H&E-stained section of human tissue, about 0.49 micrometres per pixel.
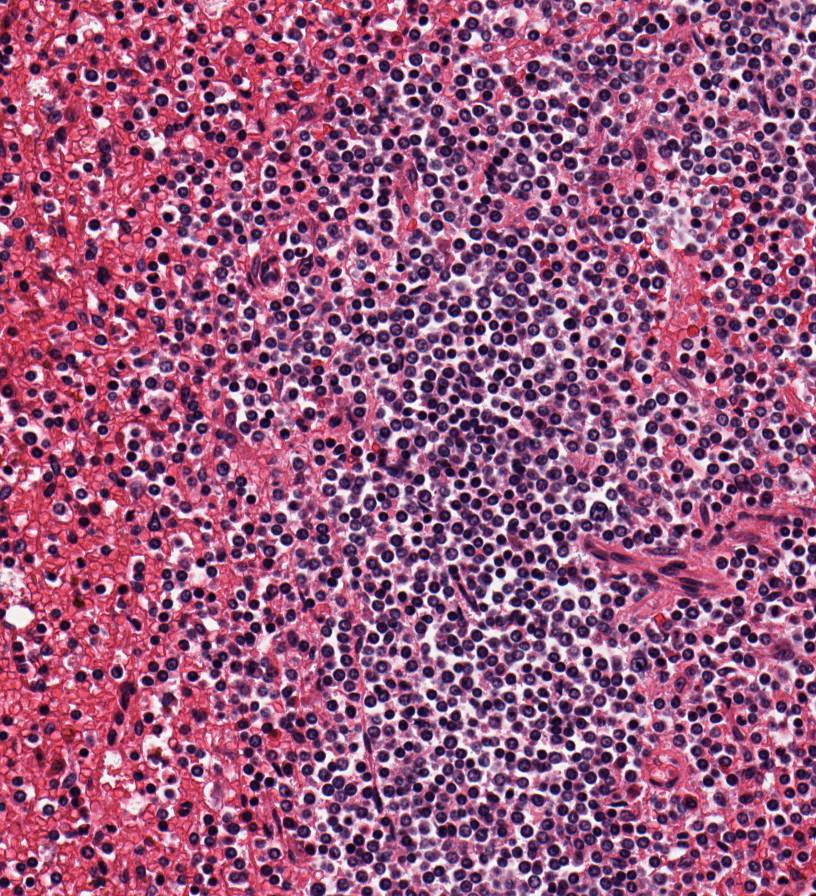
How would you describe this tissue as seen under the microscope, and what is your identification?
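On the left lies a pink zone rich in red blood cells, its nucleated cells scattered rather than tightly packed. The centre is a denser purple zone of packed small round nuclei, mostly small lymphocytes with round, dark nuclei and scant cytoplasm. Epithelium, glands and fat cells are absent throughout the field. The tissue is spleen.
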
